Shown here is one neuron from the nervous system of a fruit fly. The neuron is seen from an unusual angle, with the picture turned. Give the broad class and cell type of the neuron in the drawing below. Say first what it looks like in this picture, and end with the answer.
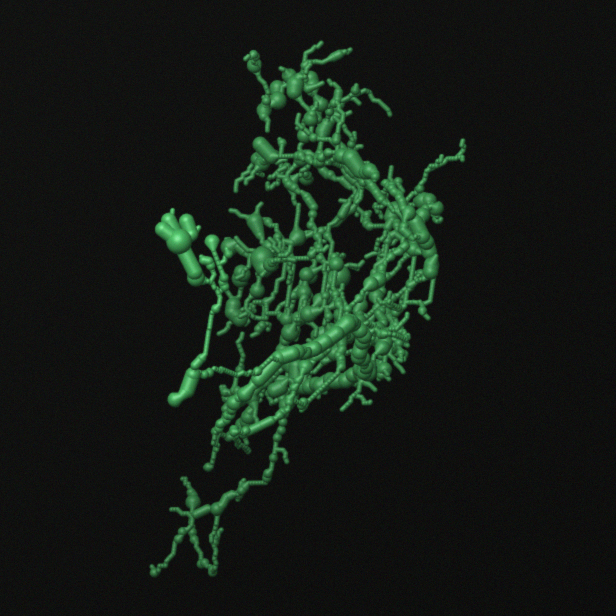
The cell body is on the left of the picture. Dozens of branch ends can be seen. Its broad class is central-brain intrinsic neuron. The cell type is GNG483.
